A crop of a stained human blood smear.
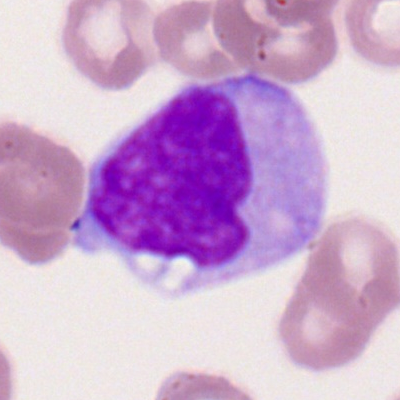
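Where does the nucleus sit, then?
Toward the left side of the cell.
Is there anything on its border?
Yes, a notch-like indentation on the lower right.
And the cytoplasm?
A broad, pale greyish-blue area on the right side, with a few clear vacuoles at the lower edge below the nucleus.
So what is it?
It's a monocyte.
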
